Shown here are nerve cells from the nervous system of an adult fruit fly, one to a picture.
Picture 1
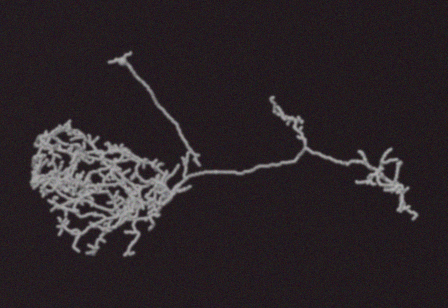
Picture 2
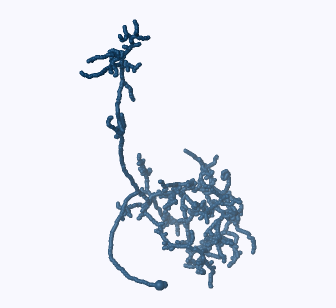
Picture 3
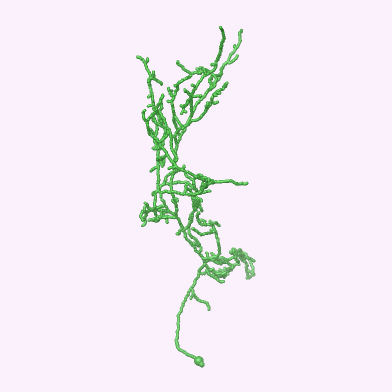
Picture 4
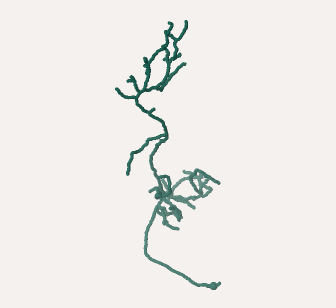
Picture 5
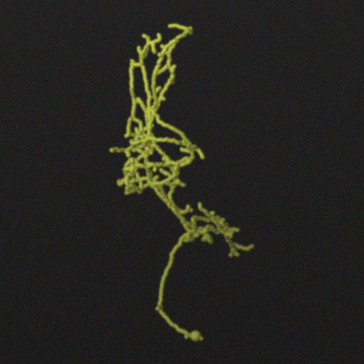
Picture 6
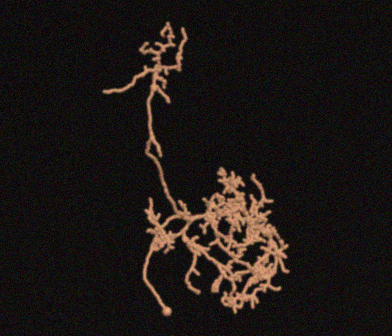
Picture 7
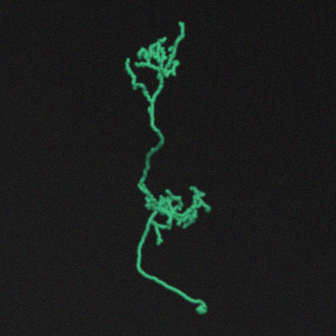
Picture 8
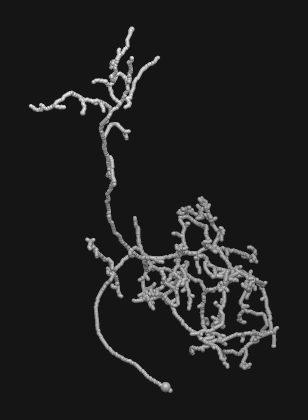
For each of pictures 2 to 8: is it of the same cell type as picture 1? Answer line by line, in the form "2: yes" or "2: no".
2: yes
3: no
4: no
5: no
6: yes
7: no
8: yes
